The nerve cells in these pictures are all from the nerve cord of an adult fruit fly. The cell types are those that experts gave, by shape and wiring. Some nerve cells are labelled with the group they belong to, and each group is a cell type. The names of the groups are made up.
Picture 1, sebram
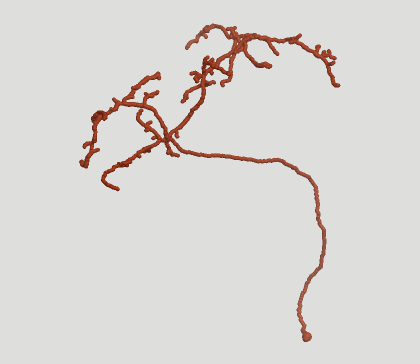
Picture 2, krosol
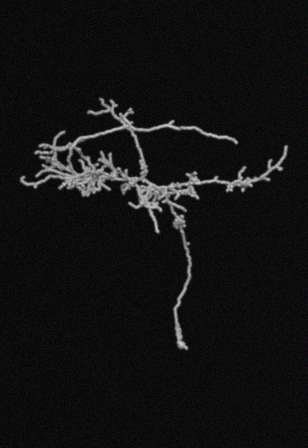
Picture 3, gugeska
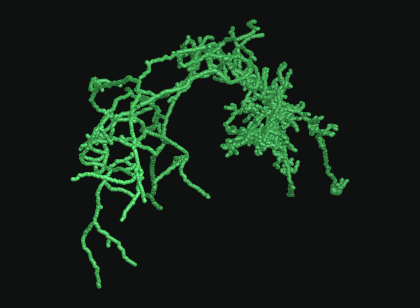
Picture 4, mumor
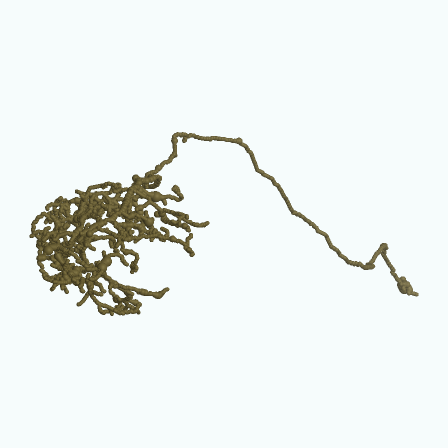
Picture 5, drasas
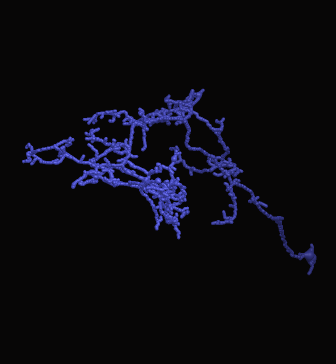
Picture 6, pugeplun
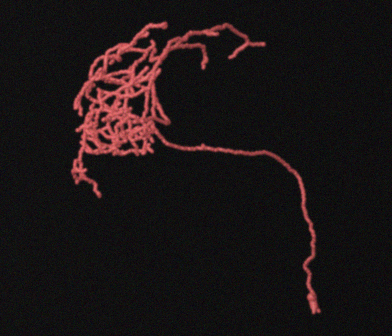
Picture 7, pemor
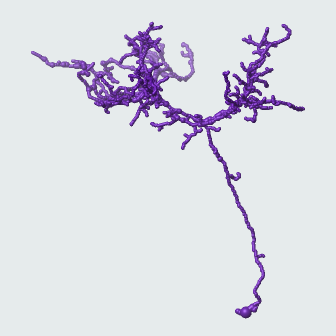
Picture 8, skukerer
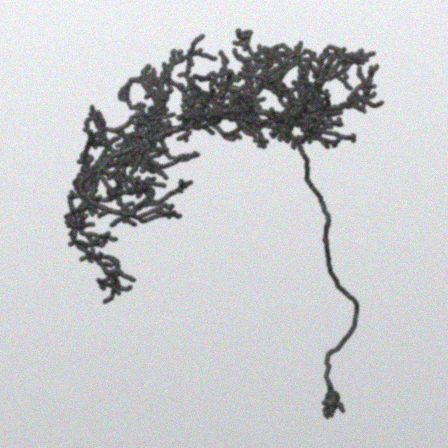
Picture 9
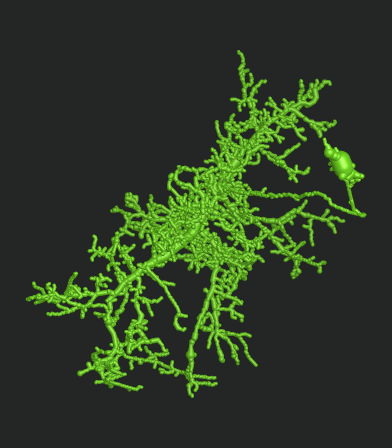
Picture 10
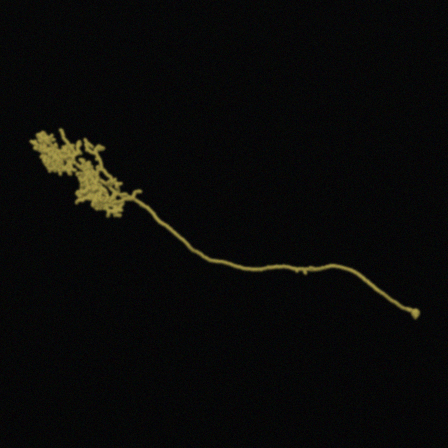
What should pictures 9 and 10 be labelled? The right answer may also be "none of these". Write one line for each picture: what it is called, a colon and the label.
9: skukerer
10: mumor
